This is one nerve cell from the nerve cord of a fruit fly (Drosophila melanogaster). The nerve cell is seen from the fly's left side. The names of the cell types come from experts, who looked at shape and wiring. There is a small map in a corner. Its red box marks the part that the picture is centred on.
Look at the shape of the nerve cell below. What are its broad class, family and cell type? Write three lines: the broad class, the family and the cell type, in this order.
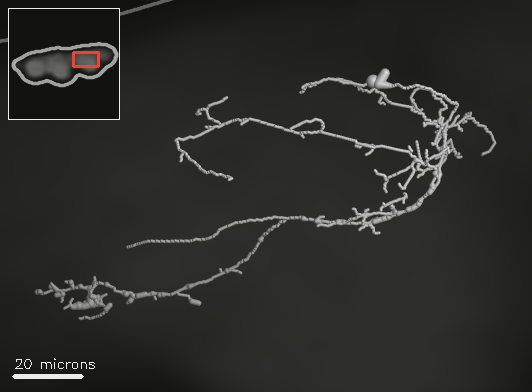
nerve-cord intrinsic neuron
hemilineage 19A
IN19A070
